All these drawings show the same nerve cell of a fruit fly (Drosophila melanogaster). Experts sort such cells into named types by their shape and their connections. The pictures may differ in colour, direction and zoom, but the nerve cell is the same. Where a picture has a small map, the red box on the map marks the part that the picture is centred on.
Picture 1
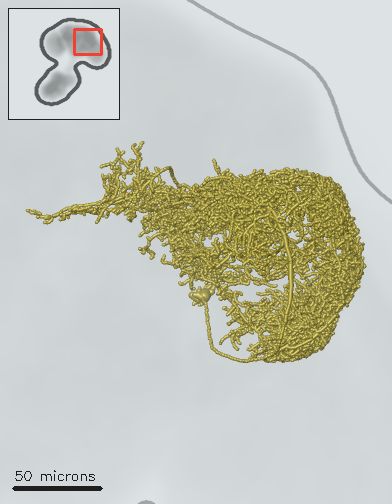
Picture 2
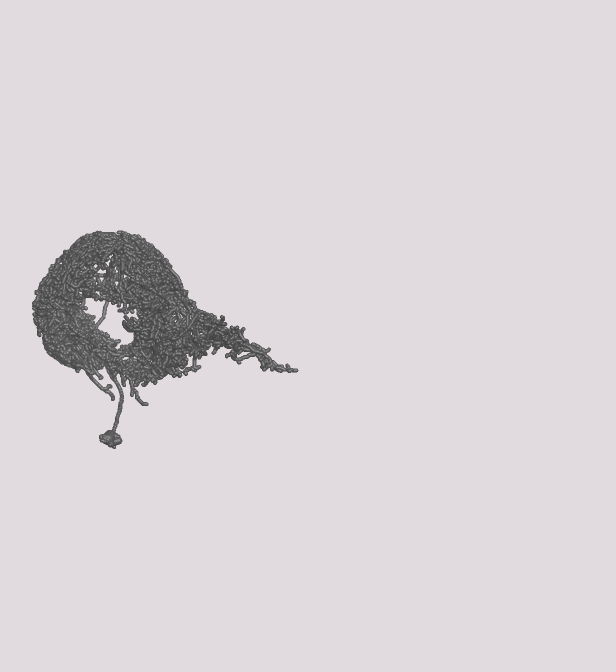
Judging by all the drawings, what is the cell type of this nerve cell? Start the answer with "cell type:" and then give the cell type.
cell type: AVLP538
